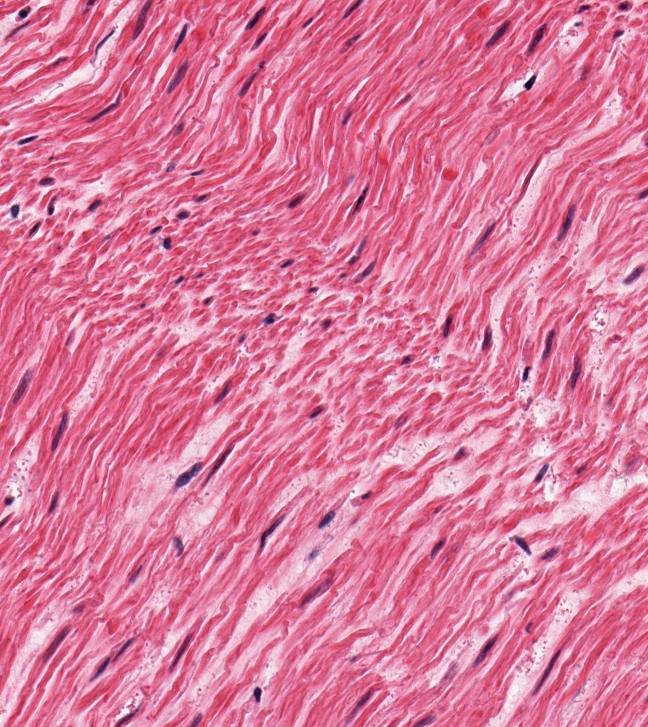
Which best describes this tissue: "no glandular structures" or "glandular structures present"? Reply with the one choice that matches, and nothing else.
No glandular structures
